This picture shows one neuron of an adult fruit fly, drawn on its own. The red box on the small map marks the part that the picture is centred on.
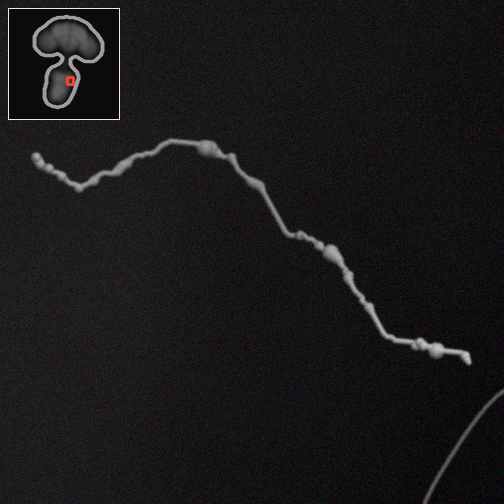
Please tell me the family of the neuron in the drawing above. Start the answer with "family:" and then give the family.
family: class mechanosensory tactile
